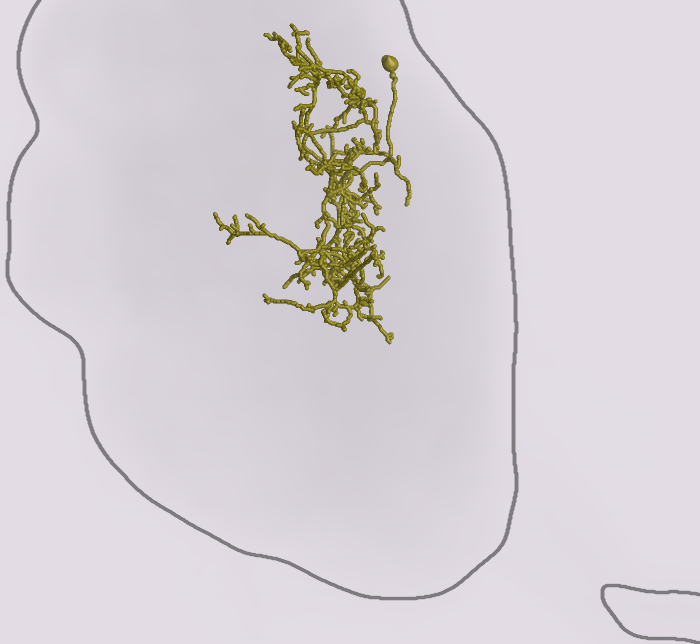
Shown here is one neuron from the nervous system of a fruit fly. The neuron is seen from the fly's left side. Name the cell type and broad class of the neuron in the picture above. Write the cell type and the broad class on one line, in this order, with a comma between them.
CL288, central-brain intrinsic neuron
